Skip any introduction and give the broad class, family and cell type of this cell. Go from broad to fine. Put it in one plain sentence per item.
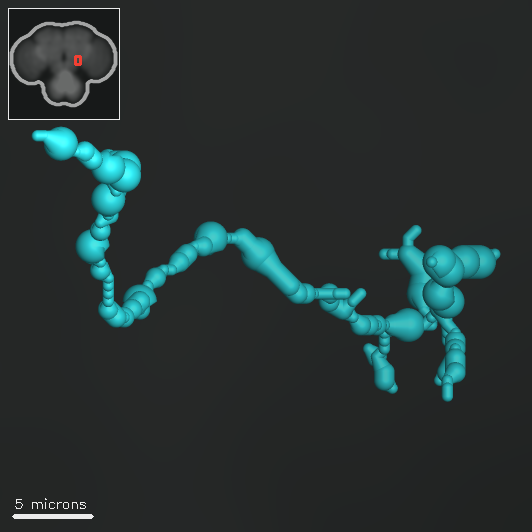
A sensory neuron entering the brain of class mechanosensory, type JO-CA2.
